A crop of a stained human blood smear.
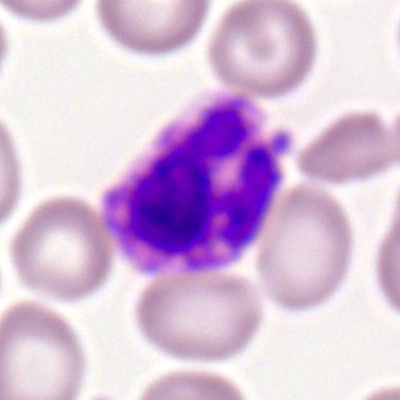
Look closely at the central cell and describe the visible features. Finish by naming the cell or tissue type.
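Dark nuclear mass occupies most of cell. Small pale pink gap within mass, right of centre. Purple granules scattered in cytoplasm near lower left edge. Small round dark knob jutting from upper right edge. Basophil.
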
